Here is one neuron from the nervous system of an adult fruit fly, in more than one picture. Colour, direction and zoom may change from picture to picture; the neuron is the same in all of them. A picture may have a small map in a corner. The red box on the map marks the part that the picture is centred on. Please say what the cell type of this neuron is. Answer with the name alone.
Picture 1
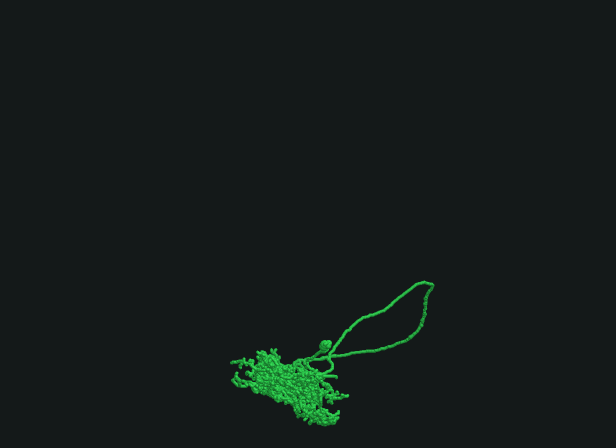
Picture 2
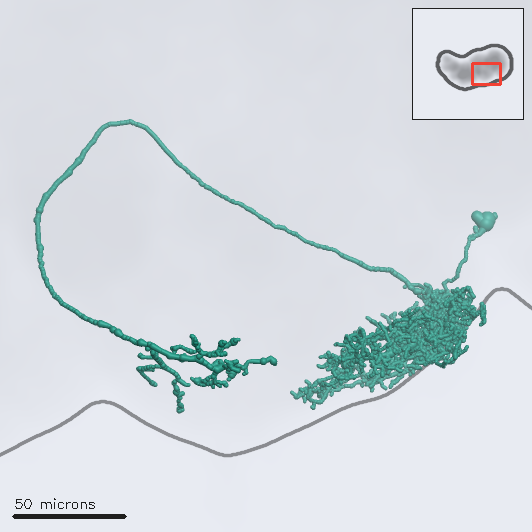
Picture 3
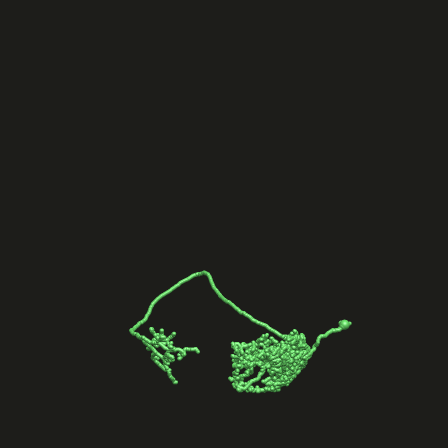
GNG120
